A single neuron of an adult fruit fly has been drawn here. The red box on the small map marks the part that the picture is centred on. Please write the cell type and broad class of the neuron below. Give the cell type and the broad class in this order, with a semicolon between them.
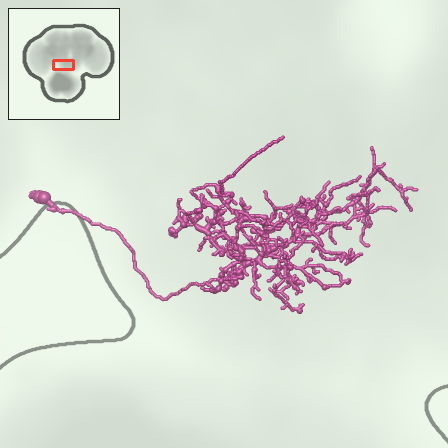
GNG393; central-brain intrinsic neuron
